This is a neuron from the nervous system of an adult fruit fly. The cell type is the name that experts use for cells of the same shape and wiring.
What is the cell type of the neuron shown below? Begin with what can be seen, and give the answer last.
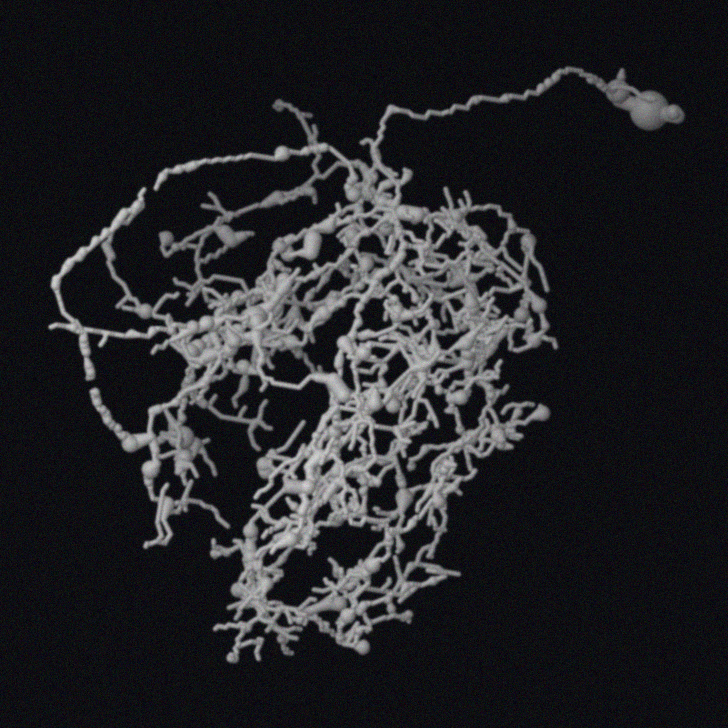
The cell body is at the upper right of the picture. More than a hundred branch ends can be seen. It is a central-brain intrinsic neuron. The cell type is AVLP104.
